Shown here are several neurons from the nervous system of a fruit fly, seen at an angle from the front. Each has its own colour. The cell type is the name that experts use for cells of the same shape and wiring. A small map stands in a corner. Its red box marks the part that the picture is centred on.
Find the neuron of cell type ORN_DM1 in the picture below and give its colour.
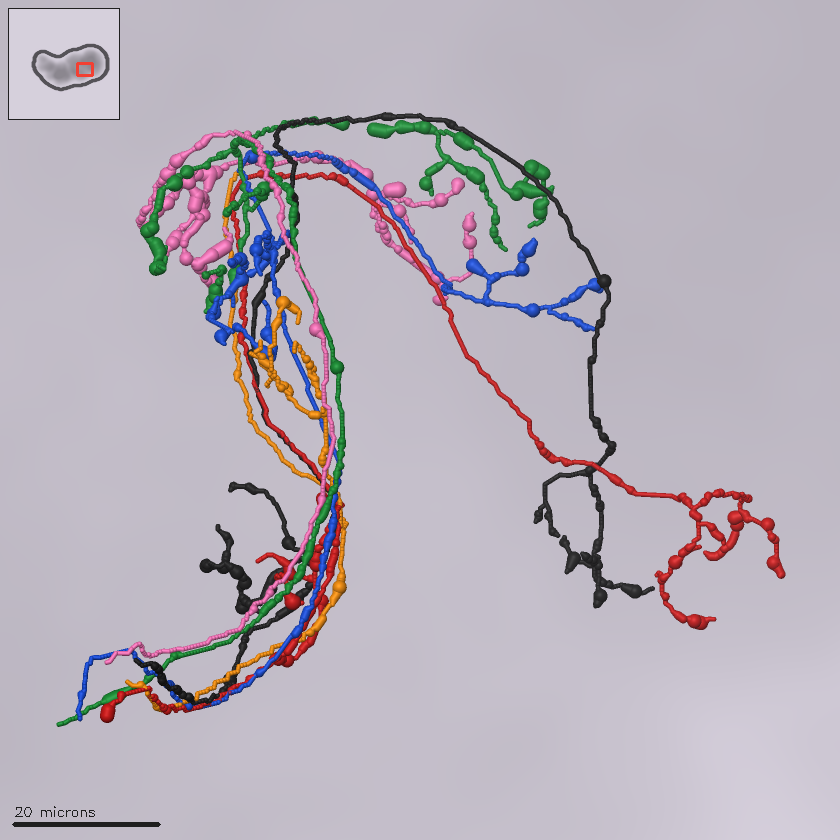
green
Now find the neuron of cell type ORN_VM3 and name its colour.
black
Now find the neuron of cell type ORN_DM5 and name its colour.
orange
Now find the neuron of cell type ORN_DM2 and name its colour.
blue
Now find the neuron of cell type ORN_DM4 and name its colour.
pink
